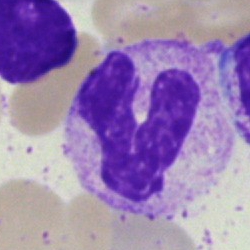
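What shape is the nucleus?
A U, with its two arms pointing upward.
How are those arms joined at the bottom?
By a broad band, not a thin thread.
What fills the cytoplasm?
Fine lilac granules, spread evenly throughout.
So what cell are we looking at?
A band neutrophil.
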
